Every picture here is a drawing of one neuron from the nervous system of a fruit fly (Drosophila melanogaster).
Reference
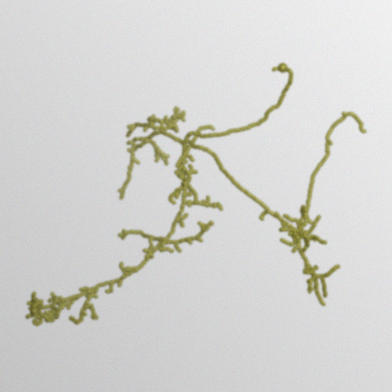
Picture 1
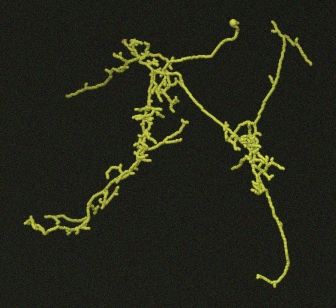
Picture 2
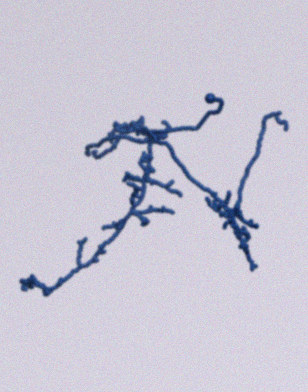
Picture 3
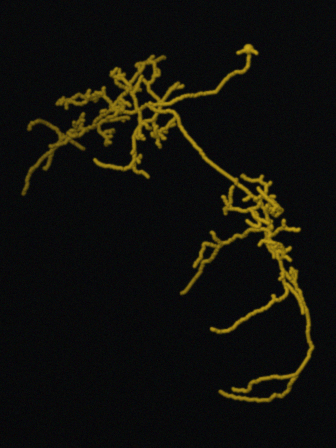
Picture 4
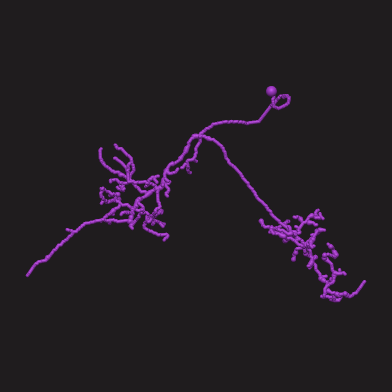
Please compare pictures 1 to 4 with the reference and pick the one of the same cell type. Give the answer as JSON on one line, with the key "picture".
{"picture": 2}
